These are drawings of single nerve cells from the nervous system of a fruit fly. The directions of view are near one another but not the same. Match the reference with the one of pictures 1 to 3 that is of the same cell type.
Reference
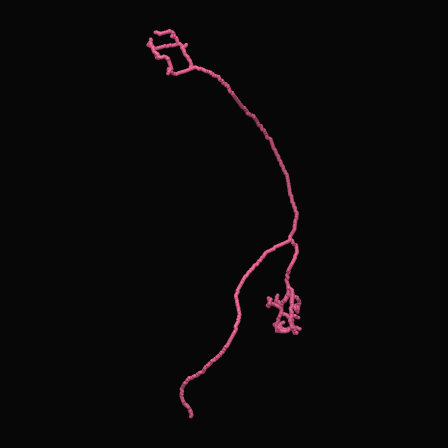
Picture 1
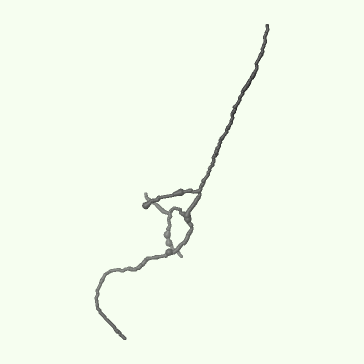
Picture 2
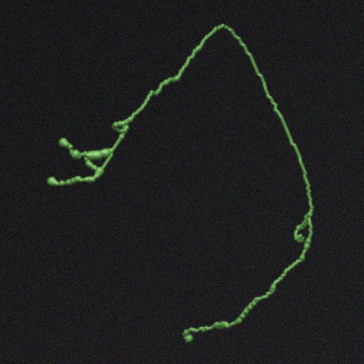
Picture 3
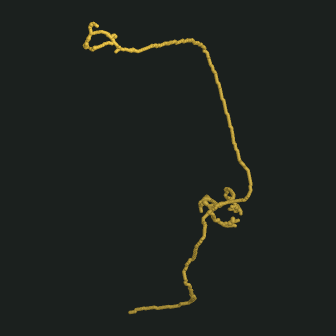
Picture 3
